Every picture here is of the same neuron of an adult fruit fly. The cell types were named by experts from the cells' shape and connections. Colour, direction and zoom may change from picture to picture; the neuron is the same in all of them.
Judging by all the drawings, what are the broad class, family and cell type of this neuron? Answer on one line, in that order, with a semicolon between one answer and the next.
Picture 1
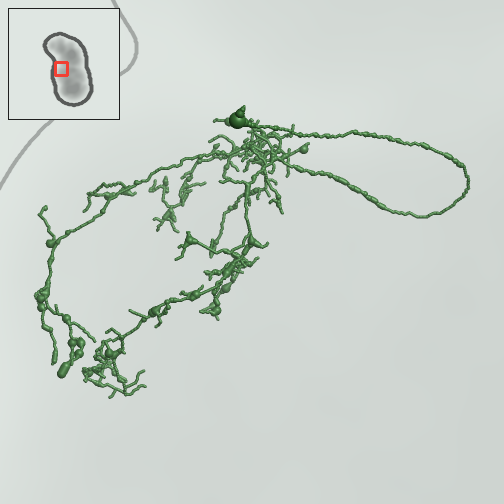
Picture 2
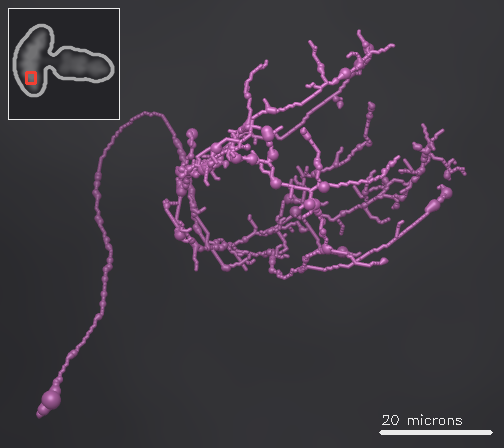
central-brain intrinsic neuron; hemilineage LHl4_dorsal; CB2770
